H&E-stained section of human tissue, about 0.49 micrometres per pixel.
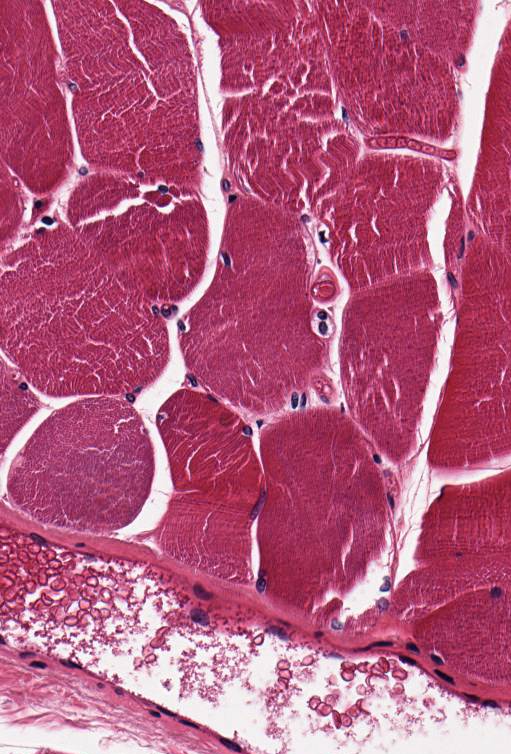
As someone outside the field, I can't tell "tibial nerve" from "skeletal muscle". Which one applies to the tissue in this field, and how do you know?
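Skeletal muscle. Large rounded-polygonal fibres, cut mostly transversely or obliquely, fill the upper three quarters.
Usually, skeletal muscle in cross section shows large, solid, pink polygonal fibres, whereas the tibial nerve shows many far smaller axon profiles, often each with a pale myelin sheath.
Small dark oval nuclei lie at fibre edges only.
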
